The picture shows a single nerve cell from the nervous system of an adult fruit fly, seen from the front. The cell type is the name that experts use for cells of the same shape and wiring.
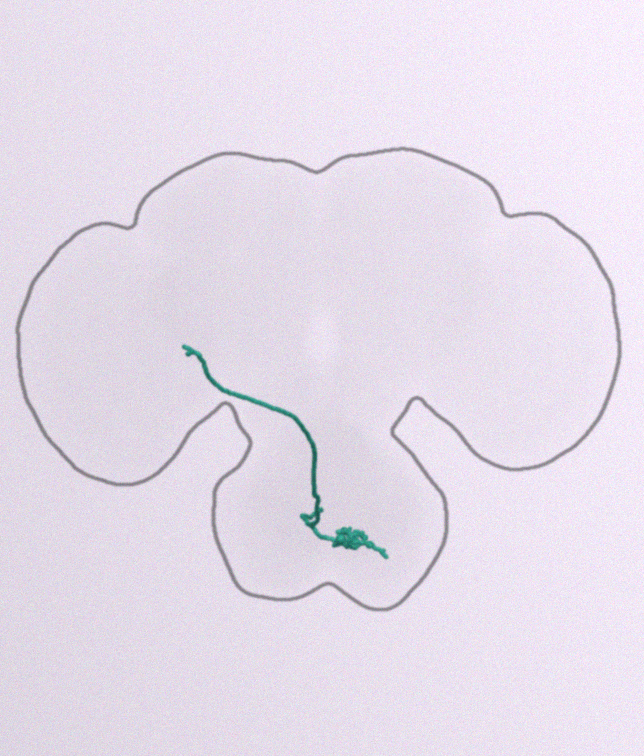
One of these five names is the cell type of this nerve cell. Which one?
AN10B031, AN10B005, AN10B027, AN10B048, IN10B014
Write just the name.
AN10B048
